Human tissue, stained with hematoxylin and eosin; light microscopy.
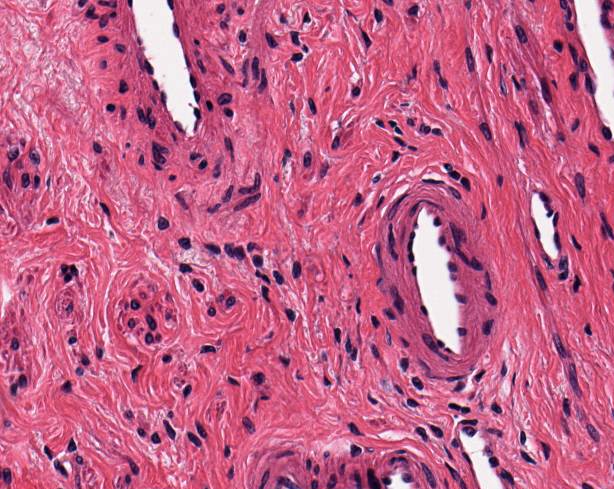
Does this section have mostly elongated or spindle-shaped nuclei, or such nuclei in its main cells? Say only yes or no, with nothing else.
Yes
